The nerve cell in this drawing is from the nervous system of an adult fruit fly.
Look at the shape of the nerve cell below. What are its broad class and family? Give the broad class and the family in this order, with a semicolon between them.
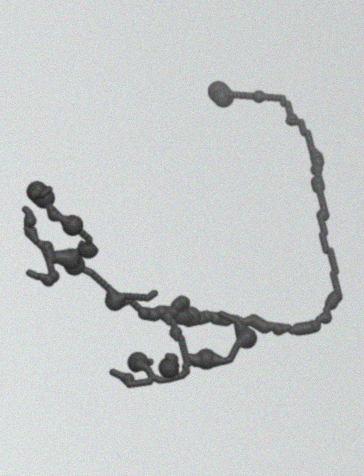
sensory neuron entering the nerve cord; class mechanosensory tactile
